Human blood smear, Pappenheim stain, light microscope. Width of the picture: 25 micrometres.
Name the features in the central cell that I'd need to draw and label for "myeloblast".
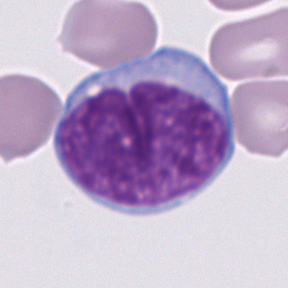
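Measured: cell about 16 by 14 micrometres; nucleus oval, about 15 by 11 micrometres, filling about 70% of the cell's area.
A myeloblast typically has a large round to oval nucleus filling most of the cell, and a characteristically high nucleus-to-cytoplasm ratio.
Both agree with this cell.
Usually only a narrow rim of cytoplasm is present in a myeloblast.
Below the nucleus, a thin rim, in keeping; above it, the cytoplasm is at its widest as a crescent, less in keeping. Also seen: a deep narrow cleft running from the top edge of the nucleus toward its centre. Chromatin finely textured, with many small pale gaps rather than heavy dark blocks. One small clear spot in the cytoplasm at the upper left edge of the nucleus.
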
